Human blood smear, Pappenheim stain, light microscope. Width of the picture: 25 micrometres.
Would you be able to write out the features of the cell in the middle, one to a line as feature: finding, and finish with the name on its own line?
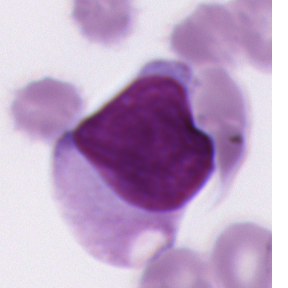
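Nucleus: angular, roughly triangular, with a notch on the right
Cytoplasm: pale greyish lilac, no granules you can see
Outline: irregular rather than round
Name: myeloblast, this one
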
